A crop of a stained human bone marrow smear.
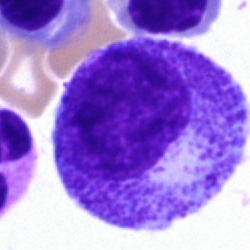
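Promyelocyte at the centre of a stained human bone marrow smear. The nucleus lies off-centre toward the upper left, its chromatin staining deep purple, with granules also lying over it. Beside the nucleus on its lower right is a paler, less granular patch of cytoplasm.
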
